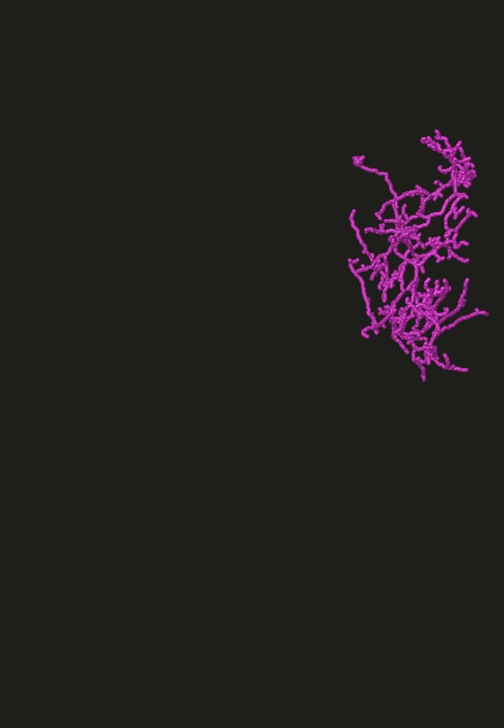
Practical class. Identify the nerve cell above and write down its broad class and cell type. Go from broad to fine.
central-brain intrinsic neuron; CL288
